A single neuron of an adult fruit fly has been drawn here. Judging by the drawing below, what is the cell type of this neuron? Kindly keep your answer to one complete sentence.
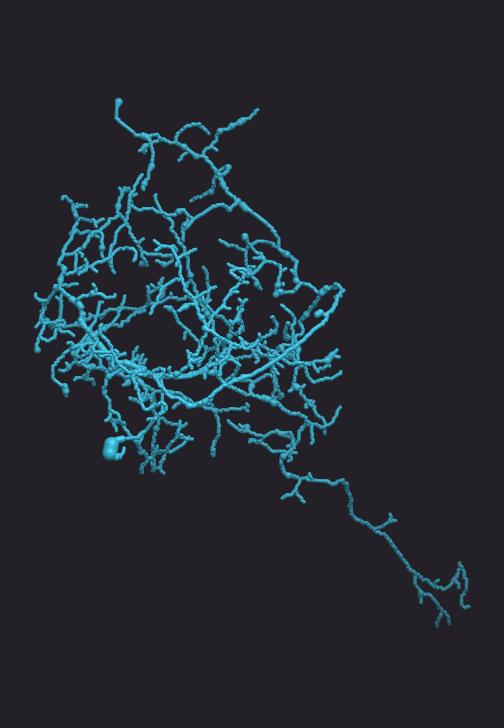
The cell type designation of this neuron is AVLP299_b.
